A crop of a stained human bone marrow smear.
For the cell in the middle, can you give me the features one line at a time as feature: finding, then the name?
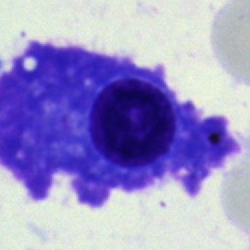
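Cytoplasm: deep blue-purple, scattered paler patches
Nucleus: off-centre, toward right side
Vacuole: single, small, round, clear; upper left edge of cytoplasm
Dot: one, small, dark; cytoplasm near right tip
ID: plasma cell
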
